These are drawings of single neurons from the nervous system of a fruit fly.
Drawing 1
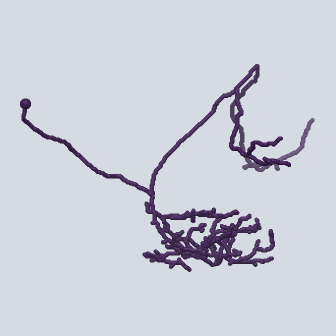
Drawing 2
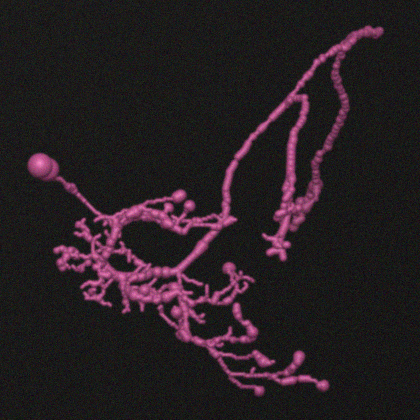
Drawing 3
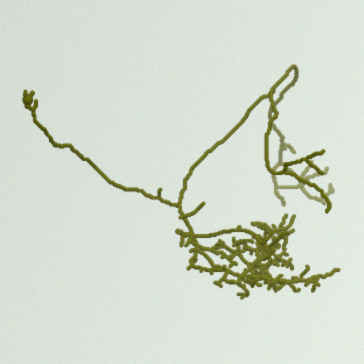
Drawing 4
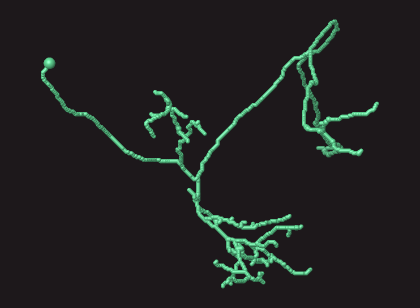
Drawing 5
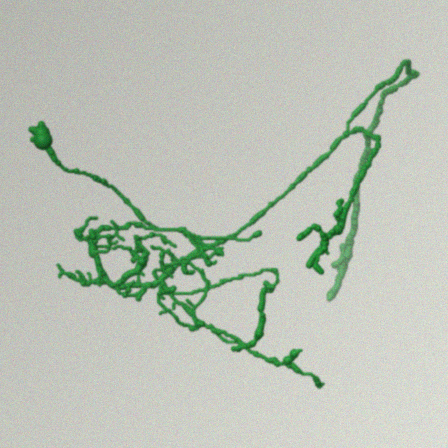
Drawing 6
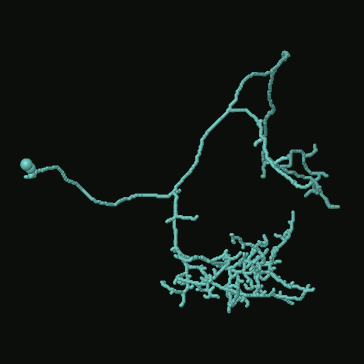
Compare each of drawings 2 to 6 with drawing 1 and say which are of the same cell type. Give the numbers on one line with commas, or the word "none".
3, 4, 6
